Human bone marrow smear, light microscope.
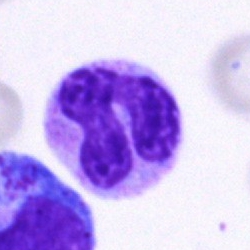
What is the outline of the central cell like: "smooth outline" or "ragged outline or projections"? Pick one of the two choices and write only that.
Smooth outline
